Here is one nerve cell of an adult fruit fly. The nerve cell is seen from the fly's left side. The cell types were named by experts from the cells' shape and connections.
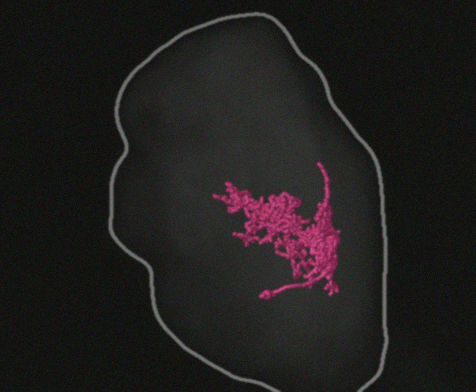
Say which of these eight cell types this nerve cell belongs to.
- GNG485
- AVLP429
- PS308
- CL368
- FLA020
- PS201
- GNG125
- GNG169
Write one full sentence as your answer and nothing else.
This nerve cell is assigned to the cell type PS308.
